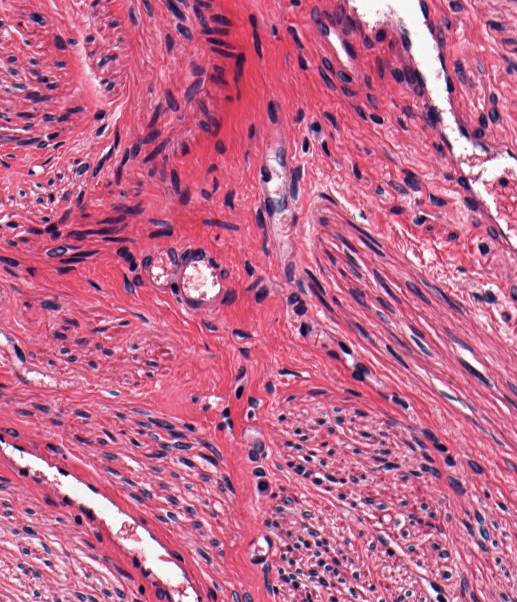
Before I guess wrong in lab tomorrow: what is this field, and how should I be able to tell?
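The tissue is smooth muscle. First, bundles of spindle cells run in different directions and interlace across the whole field. Second, cells cut along their length have elongated, dark-staining nuclei with blunt ends. Third, their pink cytoplasm merges into long fibrillar strands. Fourth, no epithelium or glands are present anywhere.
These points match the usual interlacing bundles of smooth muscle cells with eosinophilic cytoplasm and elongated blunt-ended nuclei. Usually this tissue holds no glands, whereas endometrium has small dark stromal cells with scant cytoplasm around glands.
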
